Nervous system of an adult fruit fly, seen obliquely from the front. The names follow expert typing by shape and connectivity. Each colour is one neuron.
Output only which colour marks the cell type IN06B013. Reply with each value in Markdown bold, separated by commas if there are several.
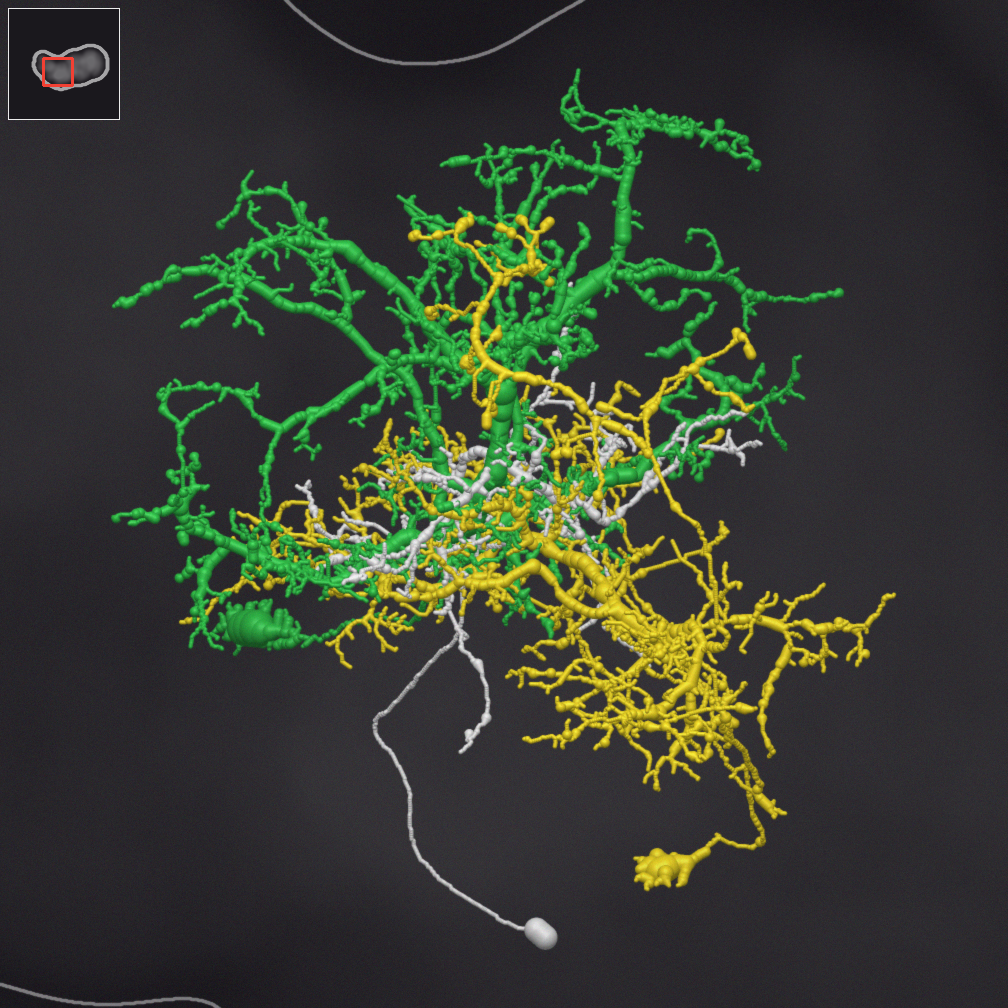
**green**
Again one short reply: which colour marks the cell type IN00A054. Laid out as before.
**white**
